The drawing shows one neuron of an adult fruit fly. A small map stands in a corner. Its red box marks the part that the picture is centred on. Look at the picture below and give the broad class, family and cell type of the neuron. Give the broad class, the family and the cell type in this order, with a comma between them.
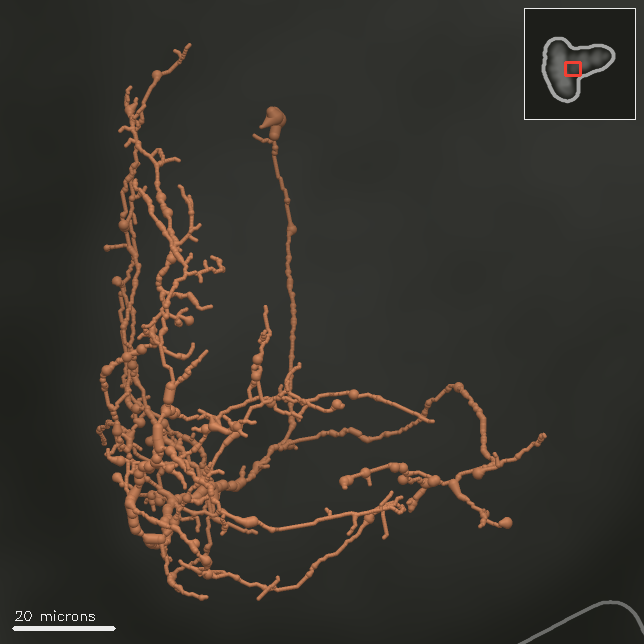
nerve-cord intrinsic neuron, hemilineage 04B, IN04B031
